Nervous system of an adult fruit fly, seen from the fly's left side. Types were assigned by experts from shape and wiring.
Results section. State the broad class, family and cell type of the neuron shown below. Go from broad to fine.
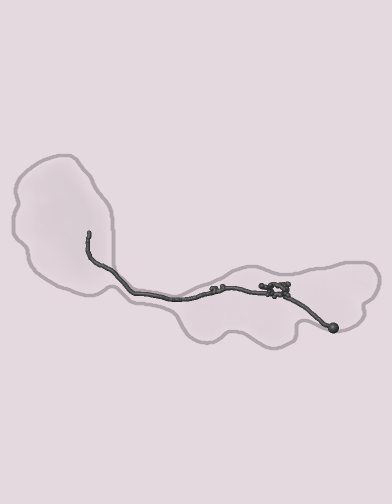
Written: ascending neuron; hemilineage 07B; AN07B072_c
